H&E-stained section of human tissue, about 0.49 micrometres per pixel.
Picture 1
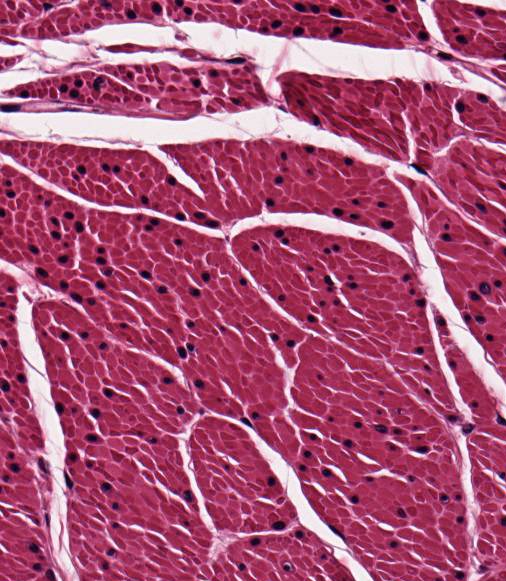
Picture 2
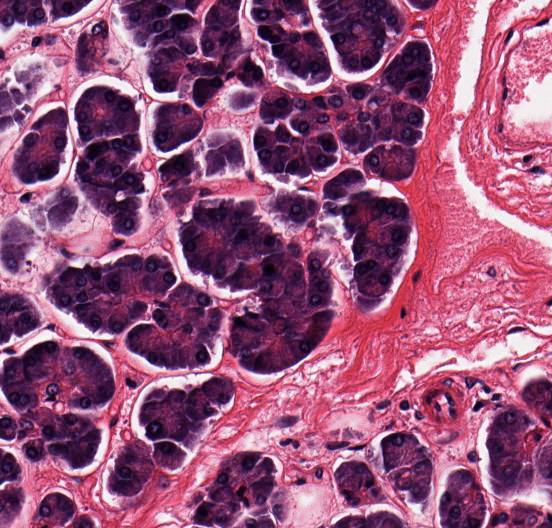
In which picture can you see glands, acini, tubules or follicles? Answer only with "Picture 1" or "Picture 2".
Picture 2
